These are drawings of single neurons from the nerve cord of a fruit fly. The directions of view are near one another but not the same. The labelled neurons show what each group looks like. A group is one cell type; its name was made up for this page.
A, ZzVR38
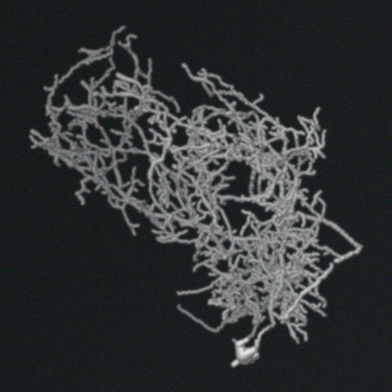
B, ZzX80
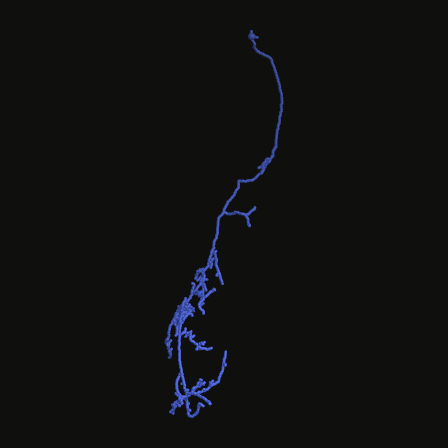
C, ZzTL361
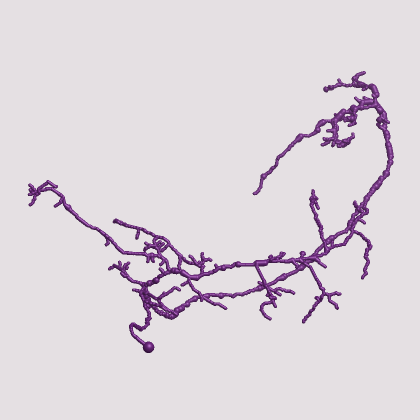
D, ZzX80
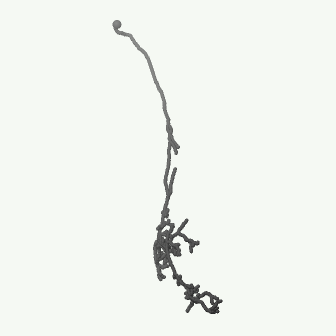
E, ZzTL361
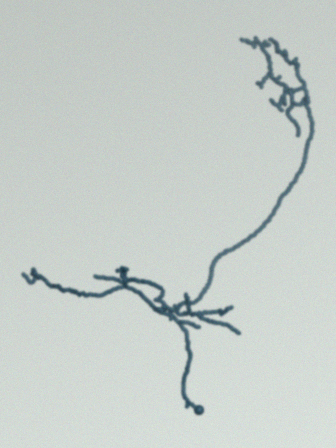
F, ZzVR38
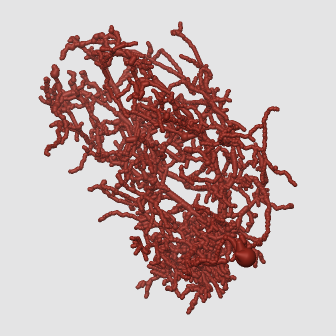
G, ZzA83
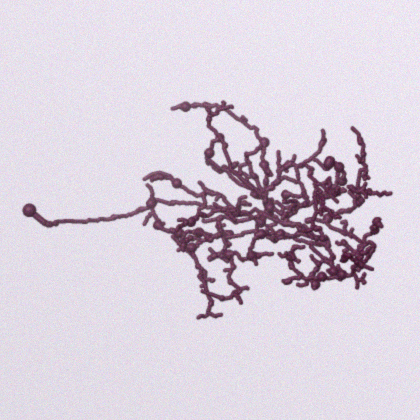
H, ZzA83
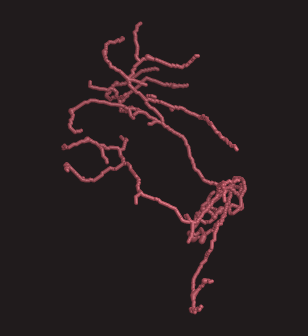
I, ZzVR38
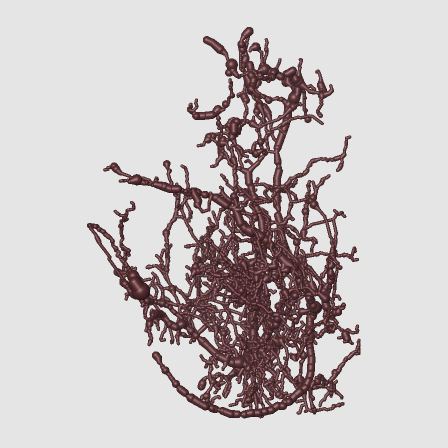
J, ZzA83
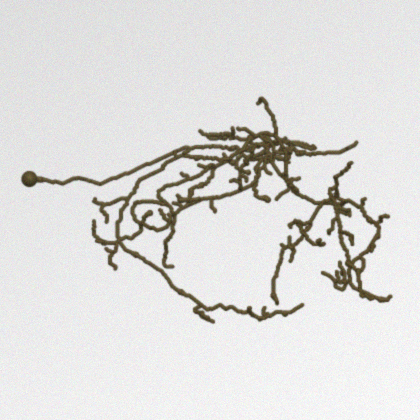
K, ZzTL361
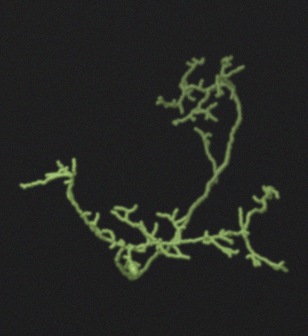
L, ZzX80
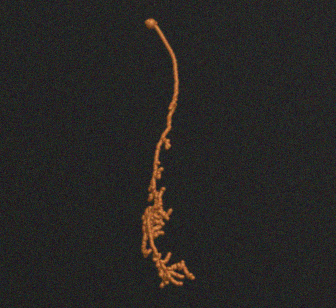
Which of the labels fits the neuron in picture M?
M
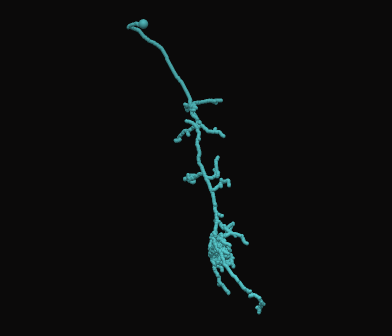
ZzX80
